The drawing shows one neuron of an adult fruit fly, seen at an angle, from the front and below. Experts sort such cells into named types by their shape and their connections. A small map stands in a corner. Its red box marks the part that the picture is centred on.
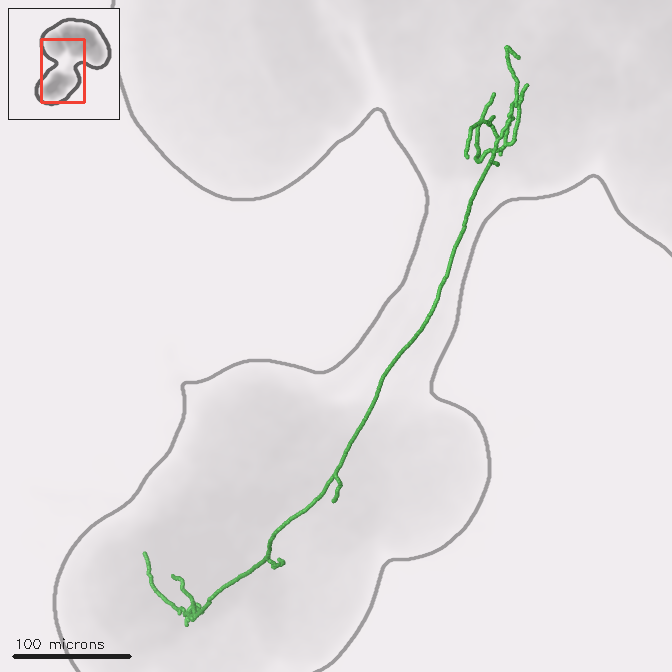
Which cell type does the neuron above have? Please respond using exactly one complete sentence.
This neuron carries the cell type designation LN-DN2.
